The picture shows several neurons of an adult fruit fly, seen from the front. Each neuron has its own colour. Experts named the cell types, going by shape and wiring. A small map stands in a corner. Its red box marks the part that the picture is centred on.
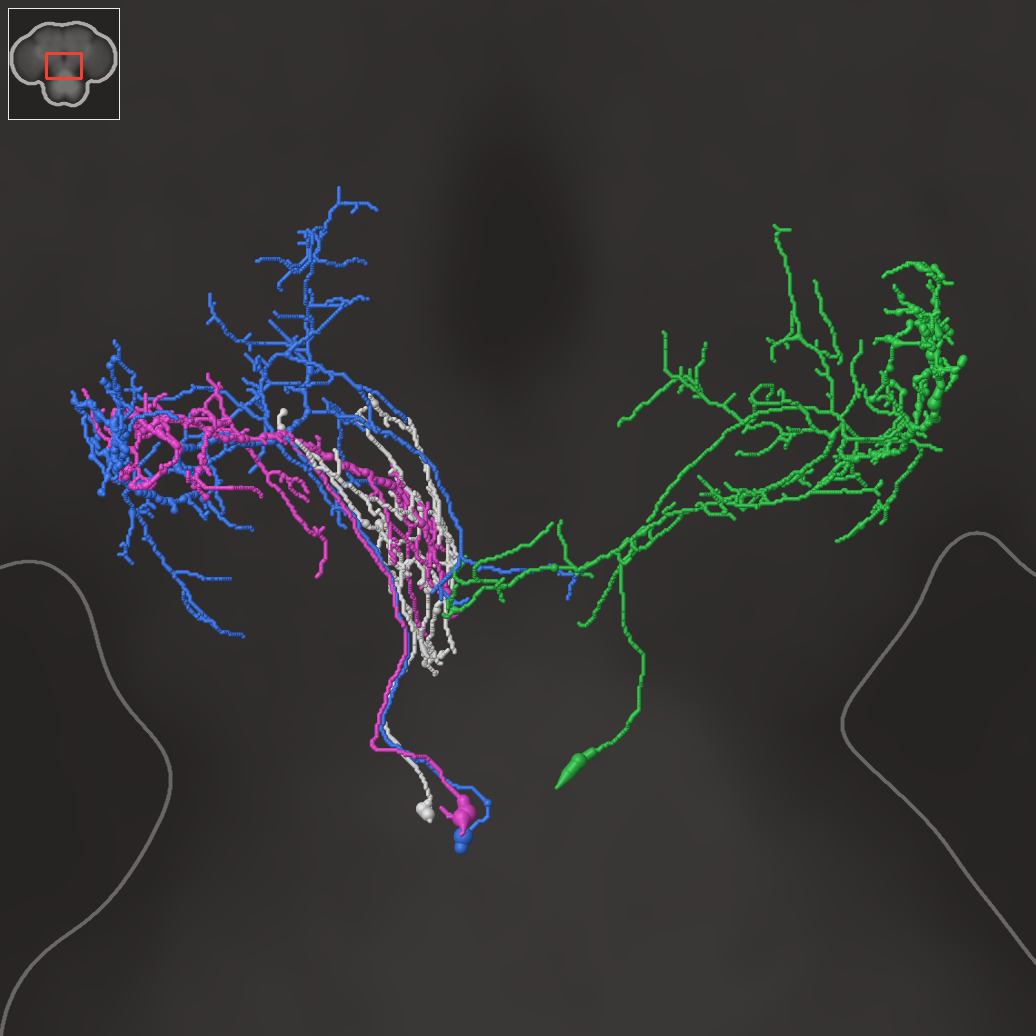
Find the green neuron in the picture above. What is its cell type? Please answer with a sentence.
The cell type is CB4064.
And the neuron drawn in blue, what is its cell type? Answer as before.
The cell type is CB1918.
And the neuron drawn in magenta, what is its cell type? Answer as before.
The cell type is GNG440.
